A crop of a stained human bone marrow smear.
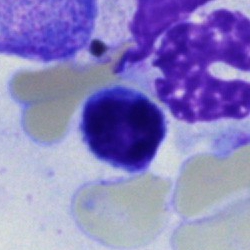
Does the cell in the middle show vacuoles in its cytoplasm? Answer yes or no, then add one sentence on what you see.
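No. No vacuoles are visible in the cell.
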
